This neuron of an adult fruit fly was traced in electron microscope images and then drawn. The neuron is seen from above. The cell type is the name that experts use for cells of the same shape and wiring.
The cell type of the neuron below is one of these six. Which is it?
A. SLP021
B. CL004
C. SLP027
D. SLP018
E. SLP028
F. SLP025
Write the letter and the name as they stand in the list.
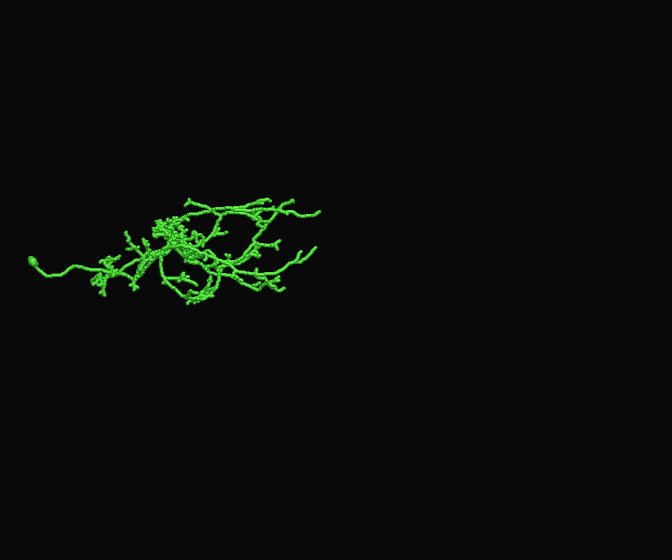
A. SLP021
